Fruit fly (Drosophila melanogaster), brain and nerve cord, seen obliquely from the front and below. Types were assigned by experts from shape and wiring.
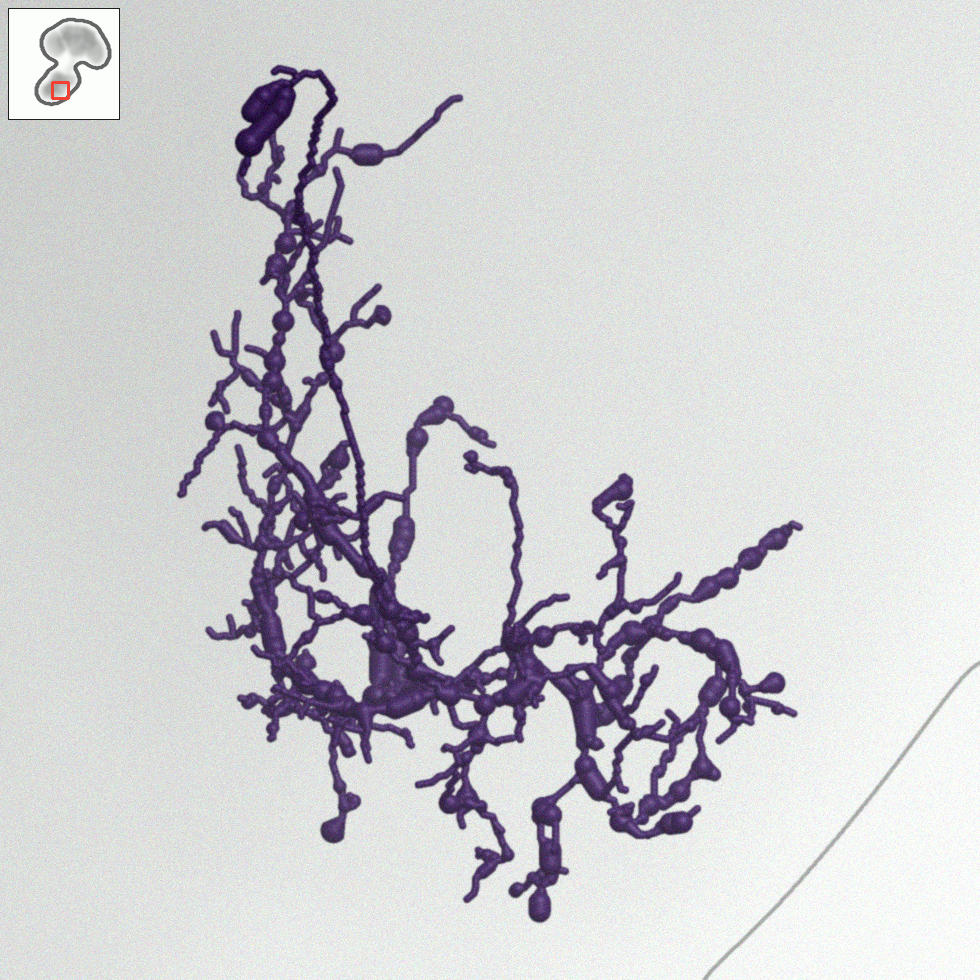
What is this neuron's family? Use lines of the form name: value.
family: hemilineage 13B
